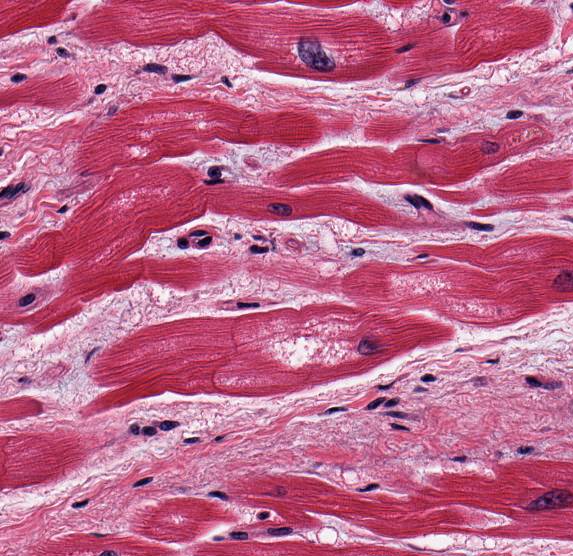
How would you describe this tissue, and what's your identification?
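See how some of these muscle fibres branch. Notice that each fibre's nucleus sits centrally rather than at its edge. Several fibres, one in the centre of the field among them, show a pale, cleared area in the cytoplasm. Scattered in the stroma are small dark elongated nuclei. This tissue is atrial appendage of the heart.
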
